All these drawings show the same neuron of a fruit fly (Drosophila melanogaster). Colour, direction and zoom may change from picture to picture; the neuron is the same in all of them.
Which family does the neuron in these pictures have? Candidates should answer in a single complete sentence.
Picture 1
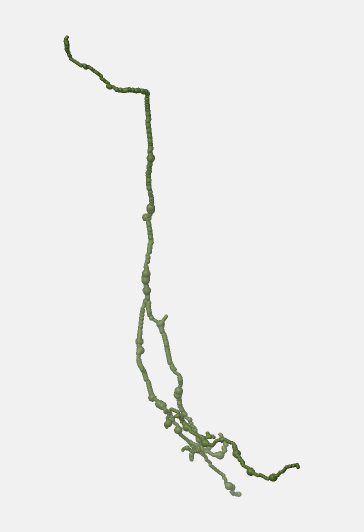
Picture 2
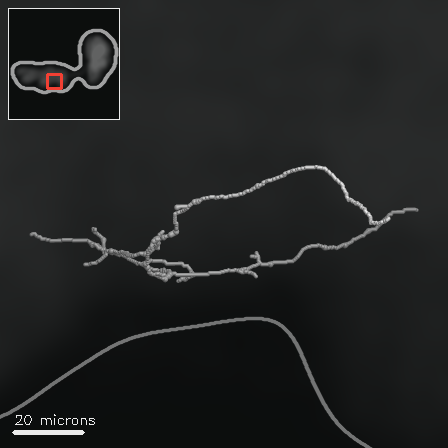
Family-wise, the neuron is class mechanosensory tactile.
